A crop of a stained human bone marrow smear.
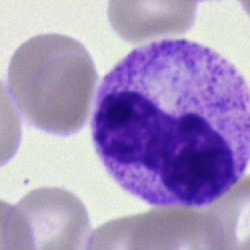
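Band neutrophil, taken point by point. First, the cell outline is round and smooth. Second, the nucleus lies in the lower half of the cell. Third, the chromatin is dark and coarsely clumped. Last, no nucleoli are visible in the nucleus.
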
